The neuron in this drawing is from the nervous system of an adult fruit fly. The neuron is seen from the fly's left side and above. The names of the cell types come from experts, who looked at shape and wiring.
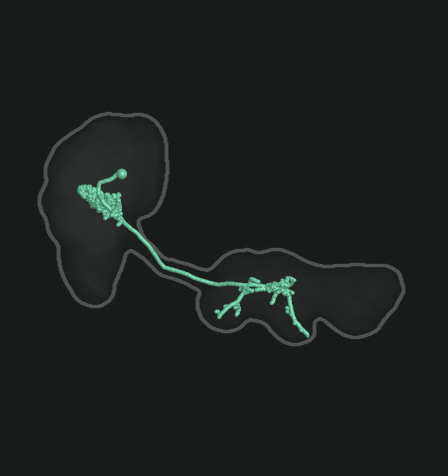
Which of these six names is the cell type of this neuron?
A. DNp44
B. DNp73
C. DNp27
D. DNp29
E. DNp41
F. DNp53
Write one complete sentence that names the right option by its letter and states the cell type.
The neuron is an instance of DNp73, the cell type listed under option B.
